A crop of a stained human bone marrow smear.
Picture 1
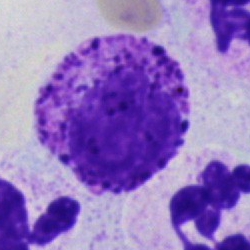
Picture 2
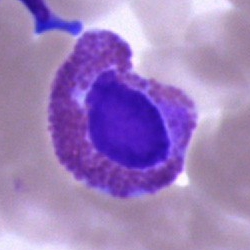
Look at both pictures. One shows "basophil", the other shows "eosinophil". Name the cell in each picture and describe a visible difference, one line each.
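Picture 1: basophil. The nucleus fills most of the cell and is shifted toward the lower right.
Picture 2: eosinophil. The cytoplasm is abundant and forms a wide rim around the nucleus.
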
